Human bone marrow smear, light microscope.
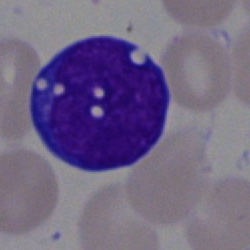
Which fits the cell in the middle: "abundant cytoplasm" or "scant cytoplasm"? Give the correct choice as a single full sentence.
Its nucleus occupies most of the cell.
